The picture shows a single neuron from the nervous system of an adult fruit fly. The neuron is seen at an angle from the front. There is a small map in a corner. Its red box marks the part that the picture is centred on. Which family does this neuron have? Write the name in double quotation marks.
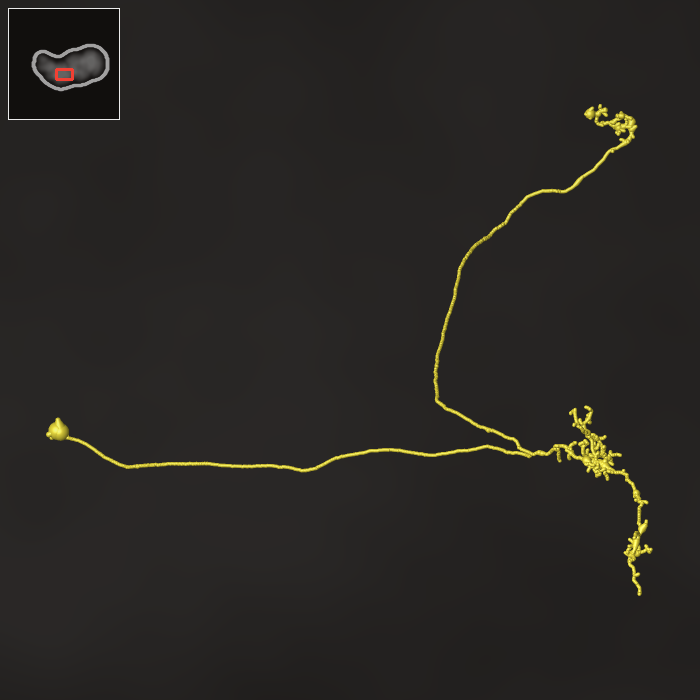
"T"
